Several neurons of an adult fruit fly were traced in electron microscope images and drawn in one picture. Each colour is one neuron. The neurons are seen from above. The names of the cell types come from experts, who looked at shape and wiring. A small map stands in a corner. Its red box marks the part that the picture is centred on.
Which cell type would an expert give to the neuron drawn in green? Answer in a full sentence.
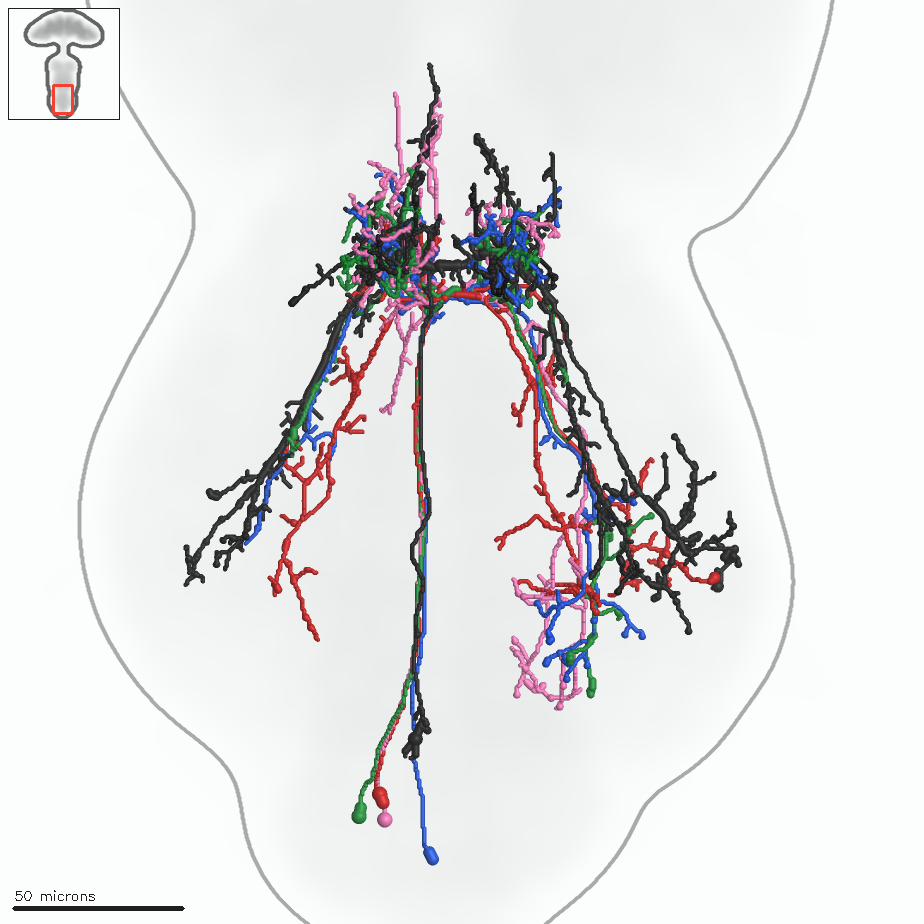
The cell type is IN12B066_c.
